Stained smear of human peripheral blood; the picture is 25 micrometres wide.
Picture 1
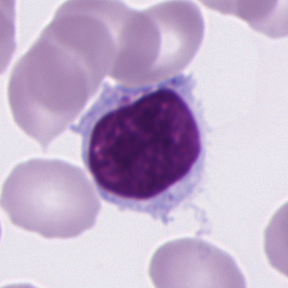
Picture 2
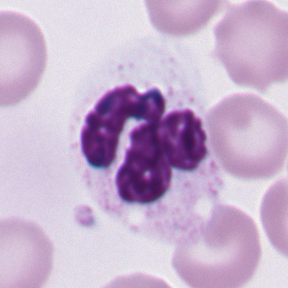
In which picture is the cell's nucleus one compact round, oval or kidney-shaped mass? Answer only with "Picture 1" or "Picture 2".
Picture 1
